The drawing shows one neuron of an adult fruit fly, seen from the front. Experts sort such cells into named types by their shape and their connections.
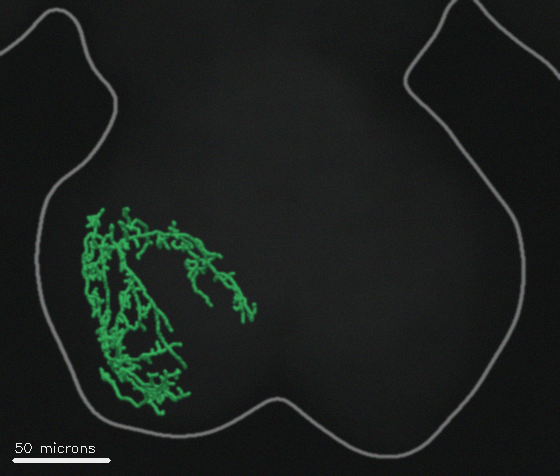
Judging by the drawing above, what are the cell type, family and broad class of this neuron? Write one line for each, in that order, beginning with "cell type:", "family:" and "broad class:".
cell type: IN13A025
family: hemilineage 13A
broad class: nerve-cord intrinsic neuron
